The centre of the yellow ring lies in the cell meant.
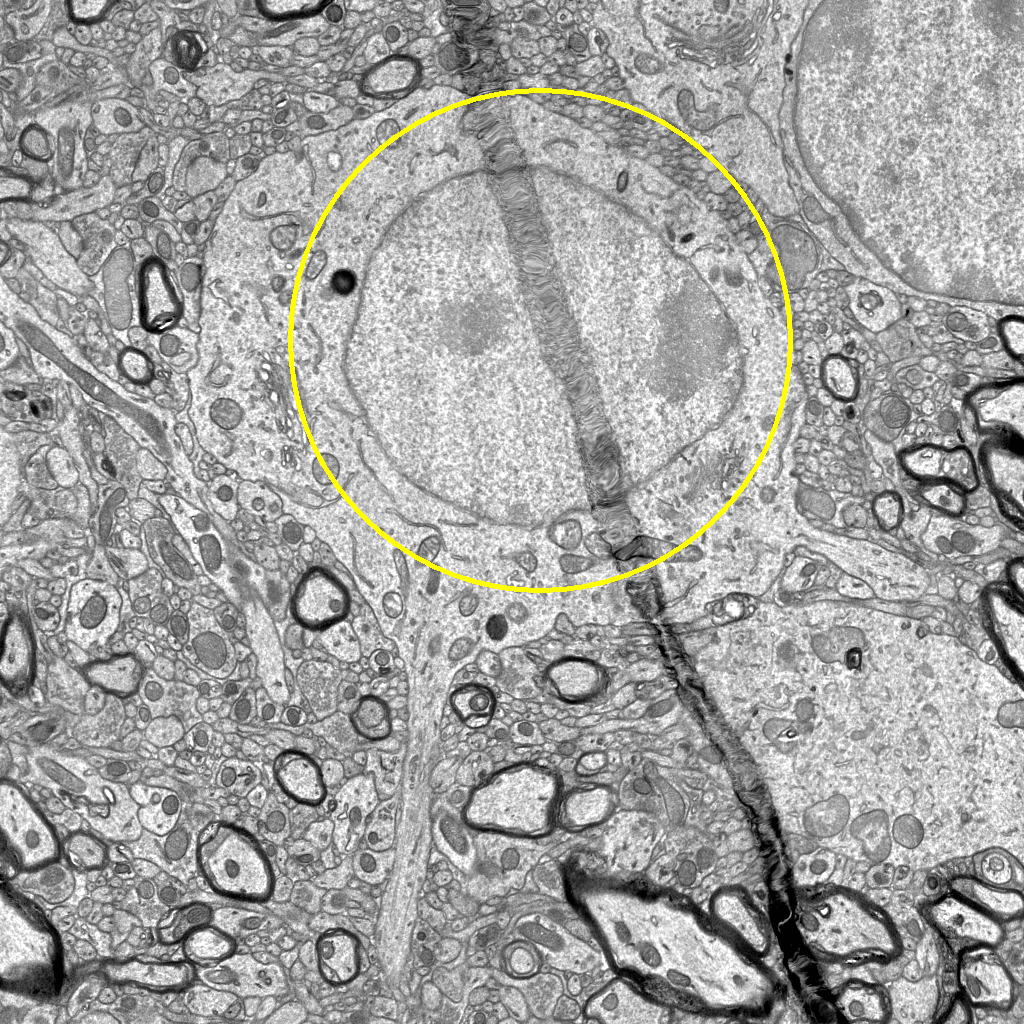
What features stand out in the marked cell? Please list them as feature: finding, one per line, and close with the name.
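Nucleus: big, round to oval, all of it in the picture
Envelope: smooth, no deep infoldings
Dense body: just one, round and black, left of the nucleus
Cytoplasm: pale, a rim around the nucleus
So what is it: excitatory neuron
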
